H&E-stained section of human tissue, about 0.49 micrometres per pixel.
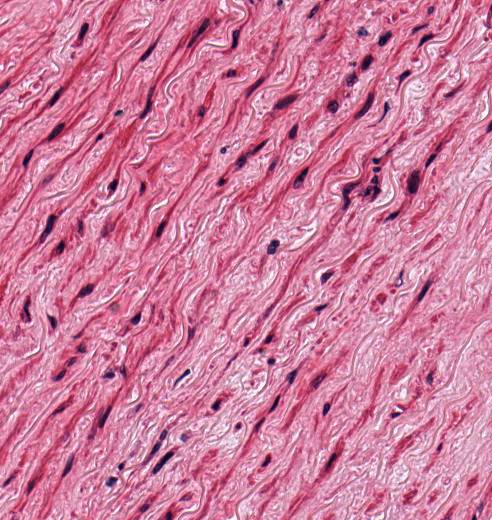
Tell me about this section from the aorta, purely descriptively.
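The first thing I notice is that the fibres are wavy, not straight. Their nuclei look elongated, spindle-shaped and dark, and they line up with the long axis of the fibres. Scanning across, the nuclei seem scattered fairly evenly over the field.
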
